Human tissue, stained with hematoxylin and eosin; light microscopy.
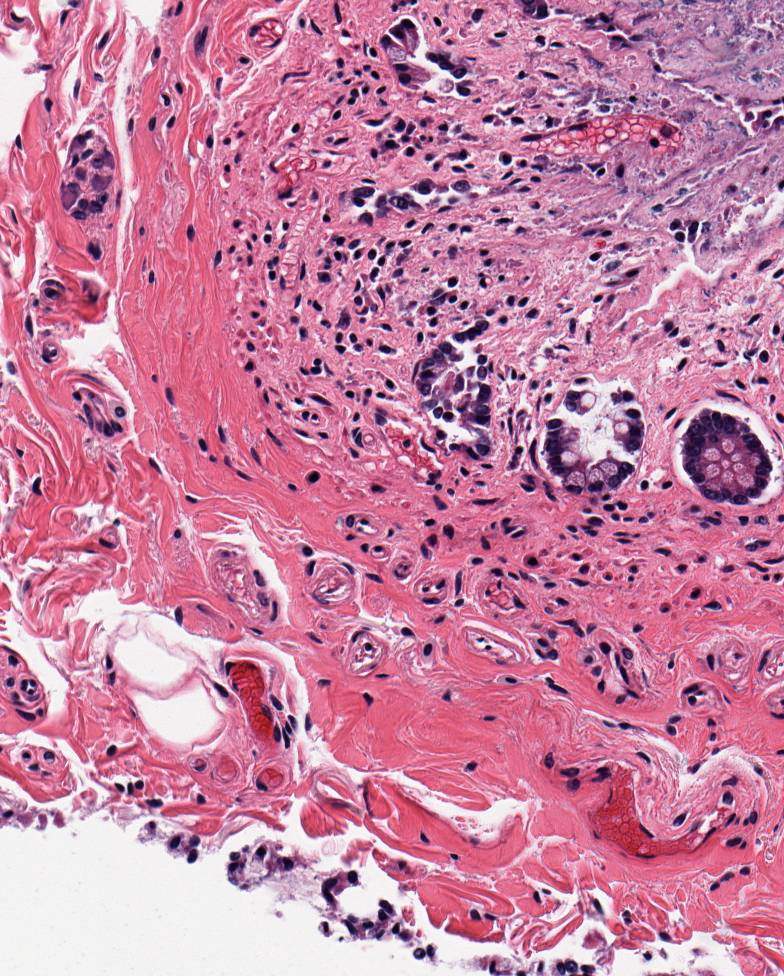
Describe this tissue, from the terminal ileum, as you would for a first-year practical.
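Mostly dense pink collagen here, with scattered dark elongated nuclei. Two round gland profiles sit side by side, right middle. The upper right corner's stroma looks looser, more bluish-purple. Stromal nuclei seem more crowded in the upper centre than in the left-side collagen.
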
